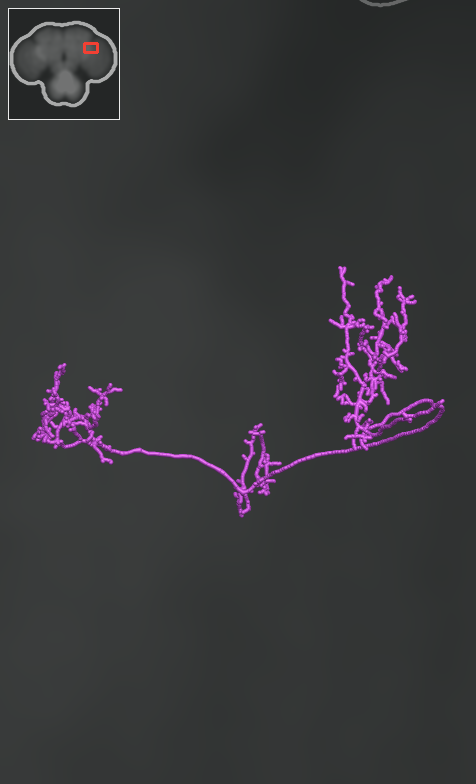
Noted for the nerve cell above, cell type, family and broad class: TmY17; TmY; optic-lobe intrinsic neuron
